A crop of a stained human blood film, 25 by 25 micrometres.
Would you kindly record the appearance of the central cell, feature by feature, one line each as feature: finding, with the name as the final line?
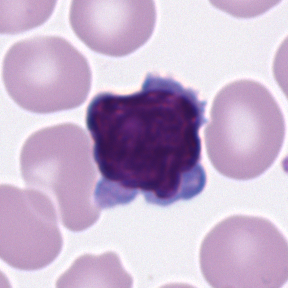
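Nucleus: fills most of the cell, about 10 micrometres across
Cytoplasm: scant, pale blue
Outline: irregular, with several small bulges
Upper right edge: fine, short, ragged projections
Name: typical lymphocyte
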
